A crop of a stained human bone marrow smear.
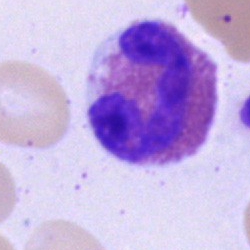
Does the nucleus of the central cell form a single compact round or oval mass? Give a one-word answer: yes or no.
No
